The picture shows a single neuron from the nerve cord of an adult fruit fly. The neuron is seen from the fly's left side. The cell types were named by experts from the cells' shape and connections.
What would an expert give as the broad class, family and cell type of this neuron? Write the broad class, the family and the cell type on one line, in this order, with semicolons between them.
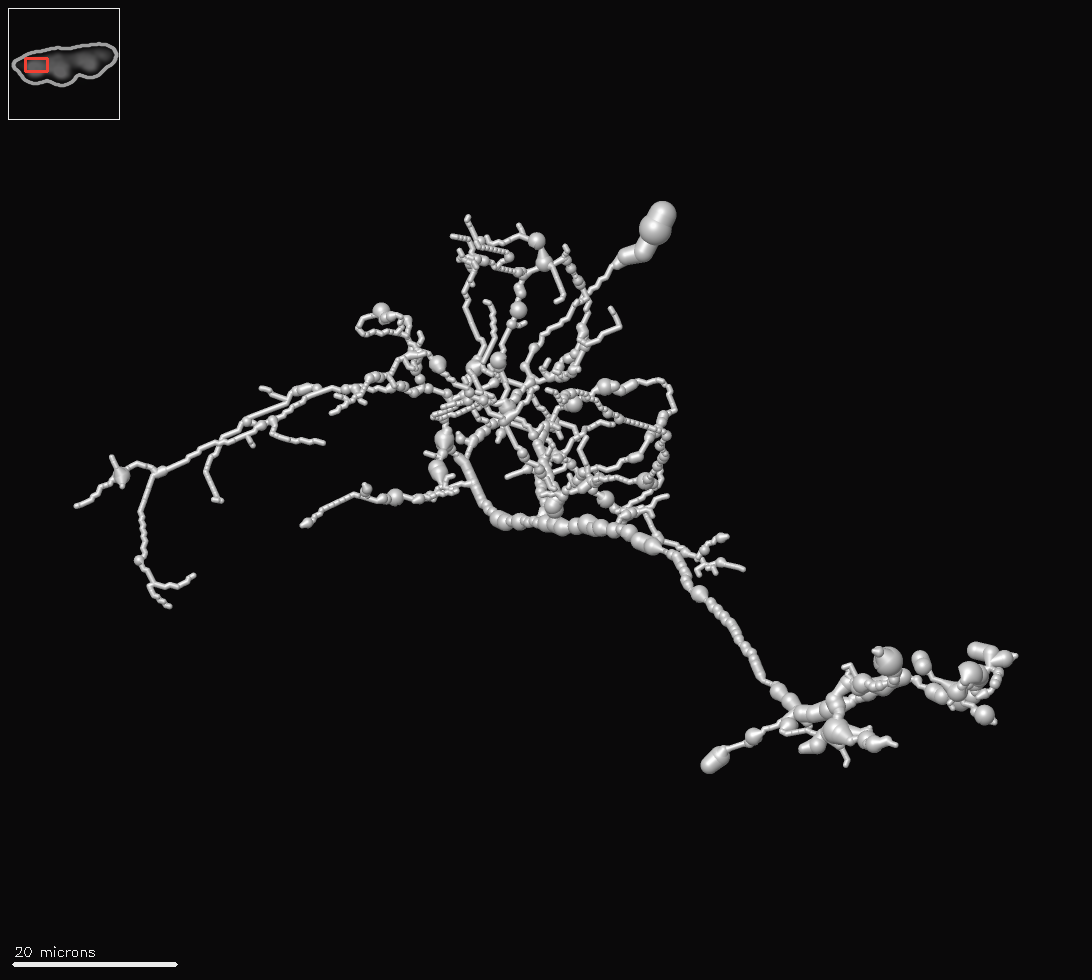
nerve-cord intrinsic neuron; hemilineage 19A; IN19A080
